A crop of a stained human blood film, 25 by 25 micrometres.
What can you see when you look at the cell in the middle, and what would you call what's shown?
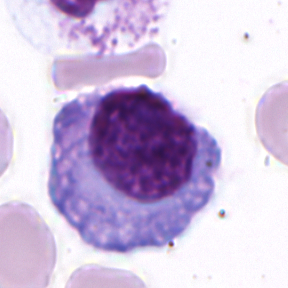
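What strikes me first is the nucleus: round to slightly oval, without any indentation, about 10 by 9 micrometres. It sits off-centre, toward the upper right. The chromatin is dark purple and coarsely clumped. The cytoplasm holds many small pale vacuole-like spots. Putting that together, I'd call it a plasma cell.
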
